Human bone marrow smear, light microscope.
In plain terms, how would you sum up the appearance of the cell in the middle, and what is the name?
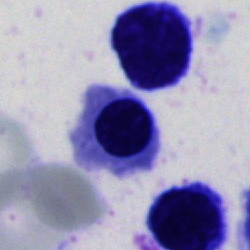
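Chromatin: deeply stained and dense throughout the nucleus. Nucleoli: none can be seen. Cytoplasm: pale lilac-blue, with no distinct granules visible. The cell in question is an erythroblast.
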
